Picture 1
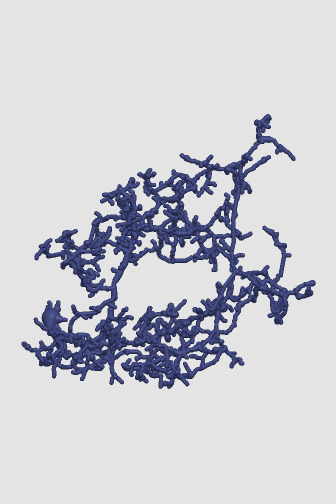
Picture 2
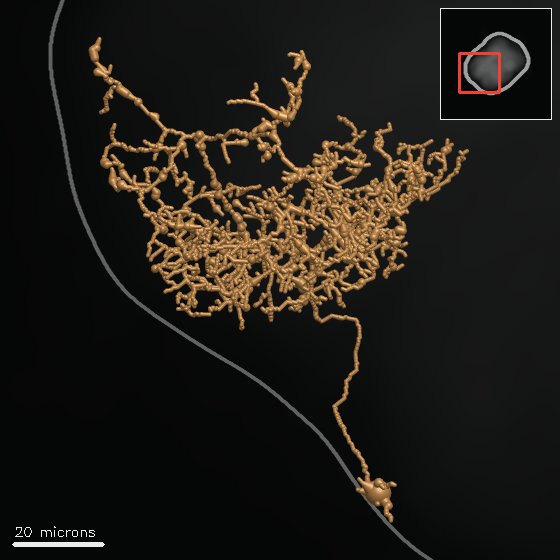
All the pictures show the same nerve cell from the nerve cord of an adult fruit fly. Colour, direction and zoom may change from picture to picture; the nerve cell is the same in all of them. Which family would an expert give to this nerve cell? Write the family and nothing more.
hemilineage 13B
